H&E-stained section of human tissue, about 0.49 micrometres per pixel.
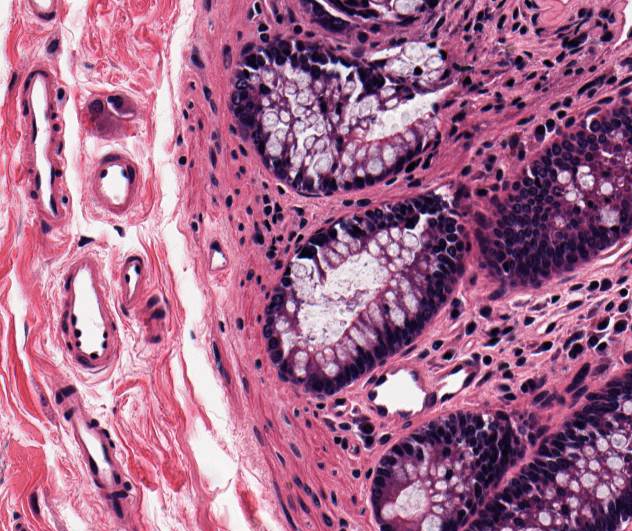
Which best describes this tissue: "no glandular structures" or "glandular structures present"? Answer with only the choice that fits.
Glandular structures present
